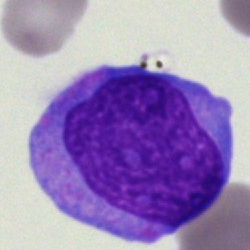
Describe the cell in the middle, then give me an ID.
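Chromatin finely stippled and lacy; no coarse dark blocks. Outline roughly round, edge slightly uneven and bumpy. Cytoplasm blue-violet, with faint fine pinkish-purple granules scattered on the left side. A blast.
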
